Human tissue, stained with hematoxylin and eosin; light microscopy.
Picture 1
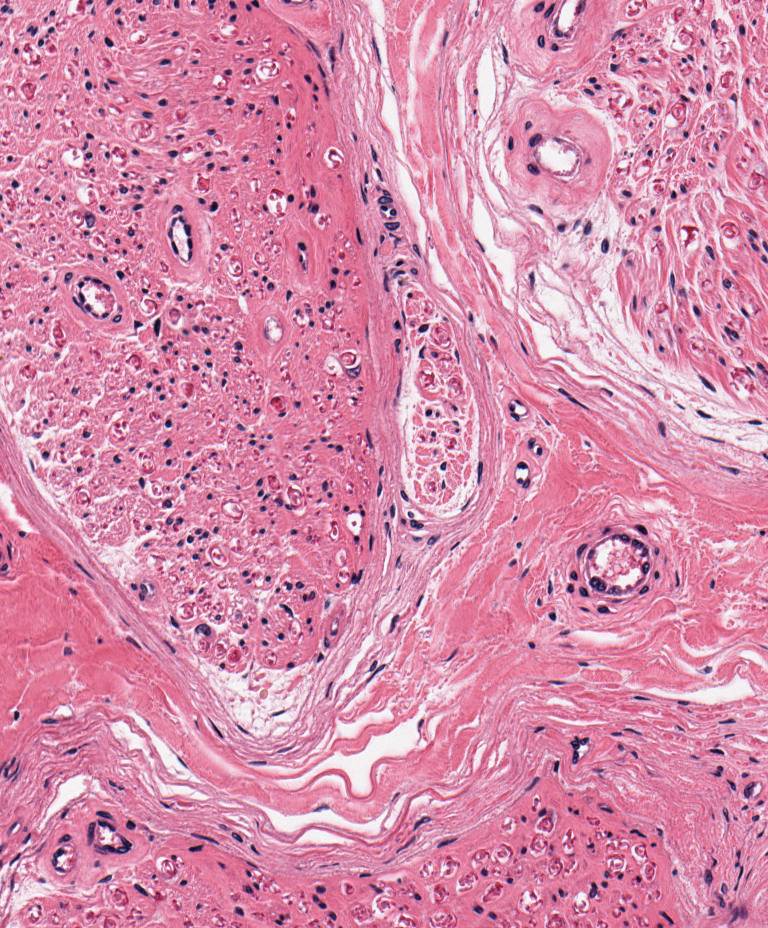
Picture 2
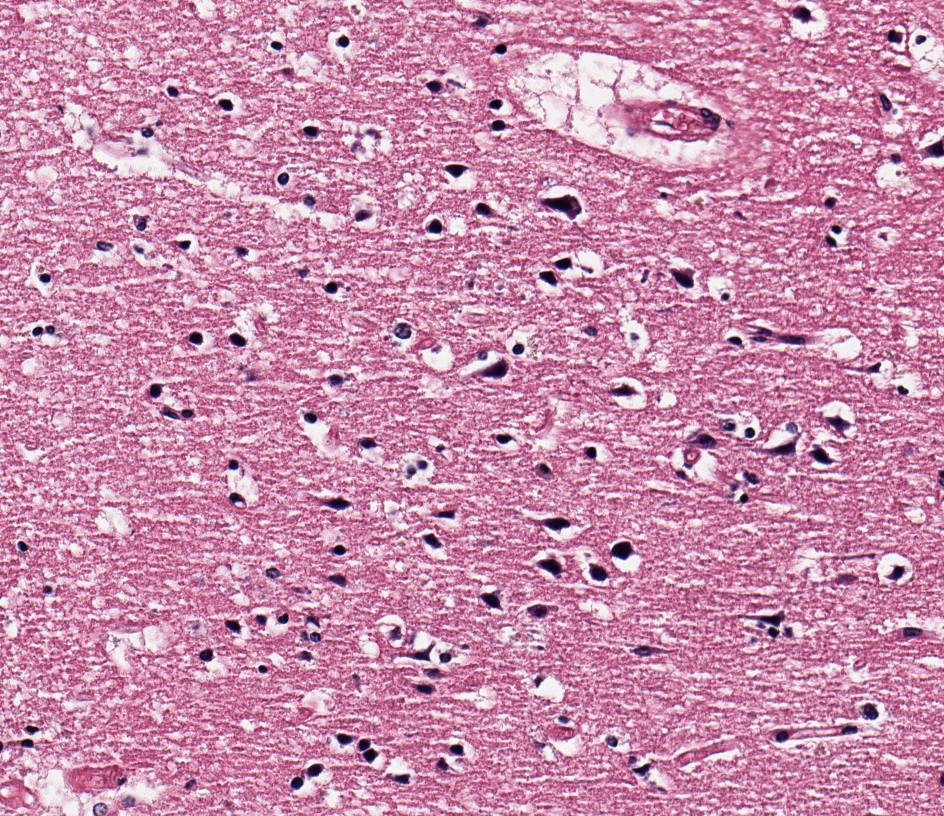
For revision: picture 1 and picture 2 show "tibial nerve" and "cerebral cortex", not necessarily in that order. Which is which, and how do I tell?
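To match them: picture 1 is the tibial nerve and picture 2 the cerebral cortex. Point one, layout: the nerve has a large rounded bundle at upper left and a much smaller elongated one to its right in the centre, with dense wavy pink collagen between; the cortex is one continuous pink, finely fibrillar field with faint streaks running roughly left to right. Point two, contents: the nerve fibres, cut across, appear as small pink dots ringed by pale halos, with small dark oval nuclei scattered evenly among them, while in the cortex many of the fairly evenly spread small nuclei sit in a clear, unstained halo. Last, the cortex has a single larger vessel at upper right within a wide clear space.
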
